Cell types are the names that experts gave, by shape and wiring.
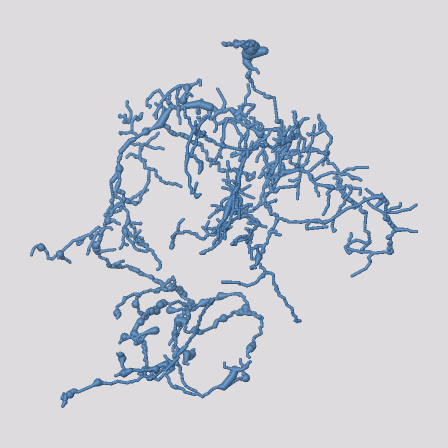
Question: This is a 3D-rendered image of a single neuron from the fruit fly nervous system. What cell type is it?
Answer: INXXX372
